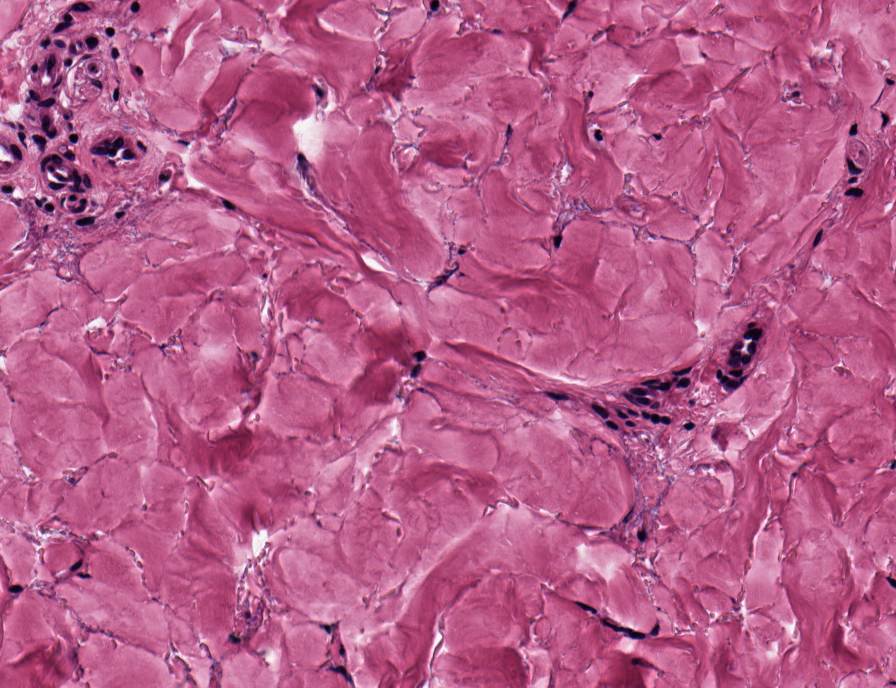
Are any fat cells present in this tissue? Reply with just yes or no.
No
